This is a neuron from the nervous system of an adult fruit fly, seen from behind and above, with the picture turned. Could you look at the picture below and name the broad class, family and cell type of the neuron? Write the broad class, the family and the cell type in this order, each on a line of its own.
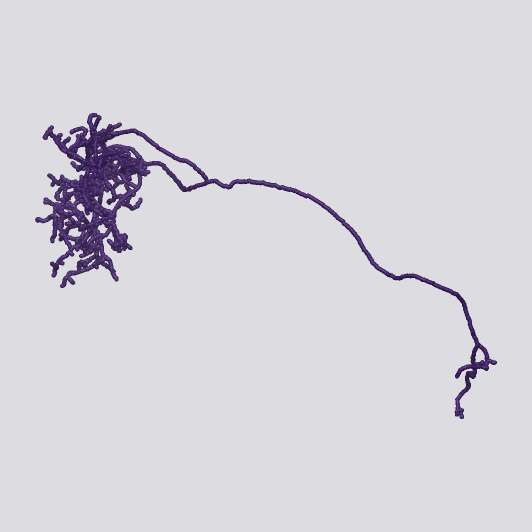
central-brain intrinsic neuron
hemilineage VLPa1_medial
CB1301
